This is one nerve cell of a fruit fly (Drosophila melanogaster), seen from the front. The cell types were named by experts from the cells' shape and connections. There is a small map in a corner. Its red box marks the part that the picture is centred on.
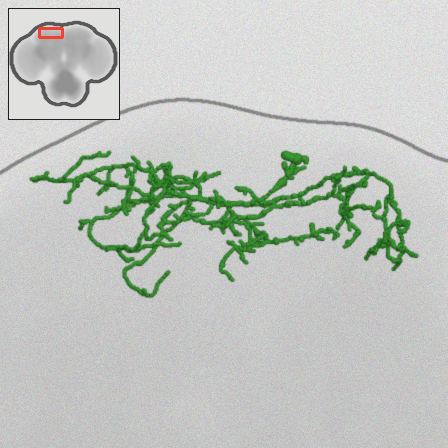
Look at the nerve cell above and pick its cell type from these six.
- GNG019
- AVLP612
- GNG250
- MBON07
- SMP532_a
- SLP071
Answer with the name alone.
SMP532_a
